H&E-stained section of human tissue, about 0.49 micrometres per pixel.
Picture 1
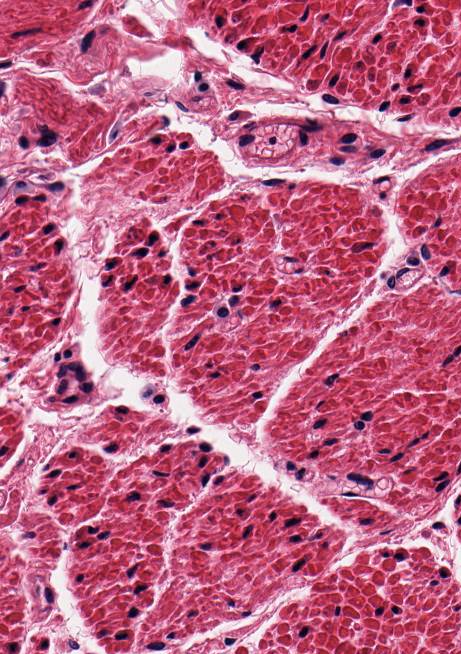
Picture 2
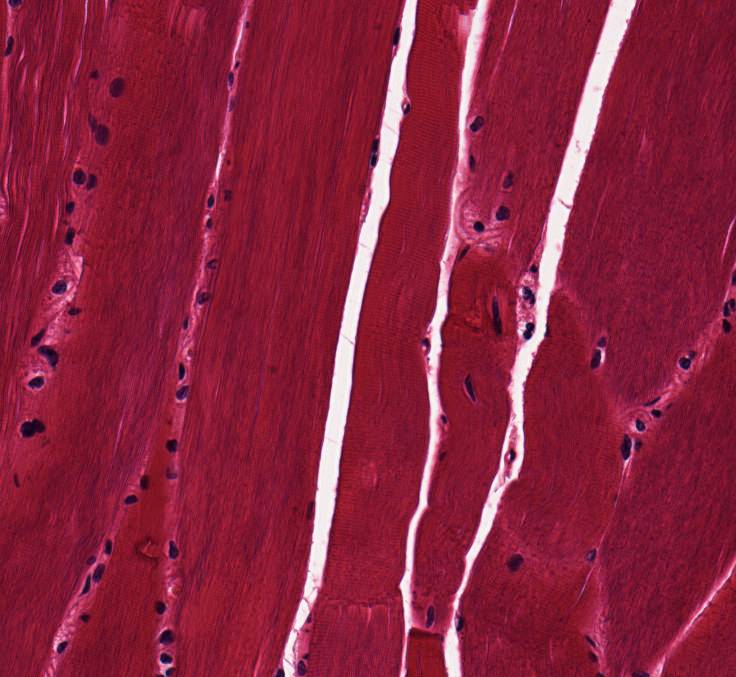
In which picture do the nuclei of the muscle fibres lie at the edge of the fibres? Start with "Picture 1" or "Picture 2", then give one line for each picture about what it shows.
Picture 2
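What picture 1 shows: The dark blue nuclei lie centrally within the muscle cell profiles rather than at their edges.
What picture 2 shows: The muscle fibre nuclei lie at the edges of the fibres rather than in their centres.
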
